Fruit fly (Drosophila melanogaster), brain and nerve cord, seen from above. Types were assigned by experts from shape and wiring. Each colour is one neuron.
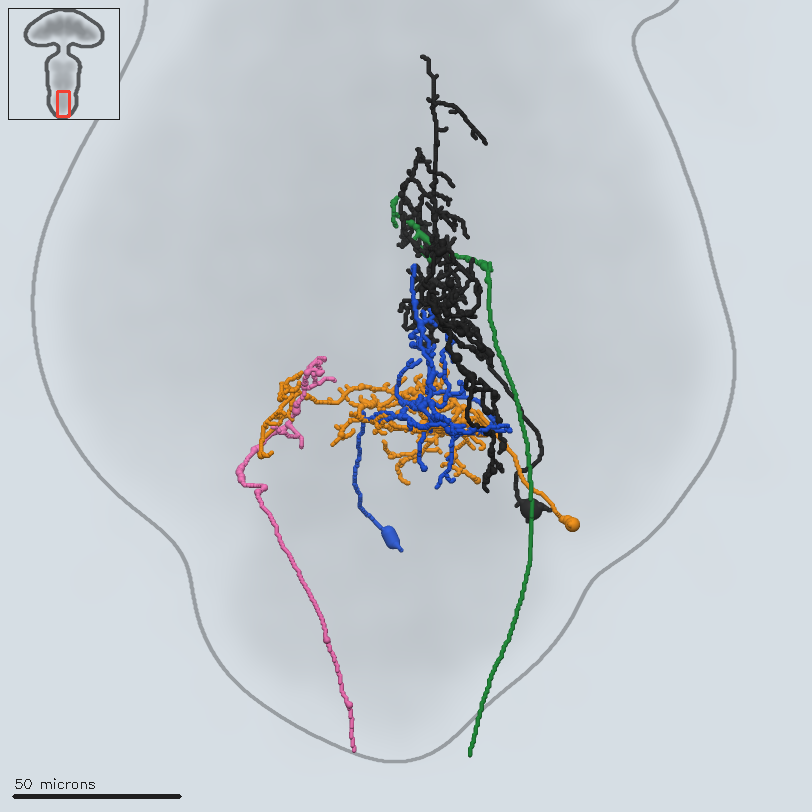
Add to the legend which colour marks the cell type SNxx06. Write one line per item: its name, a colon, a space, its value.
colour: green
